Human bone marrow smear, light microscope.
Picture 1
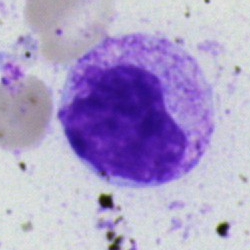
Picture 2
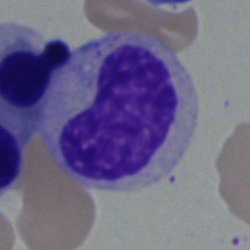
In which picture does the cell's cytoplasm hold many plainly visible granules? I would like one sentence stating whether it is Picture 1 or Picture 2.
In Picture 1, many visible granules are held in the cytoplasm of the cell.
